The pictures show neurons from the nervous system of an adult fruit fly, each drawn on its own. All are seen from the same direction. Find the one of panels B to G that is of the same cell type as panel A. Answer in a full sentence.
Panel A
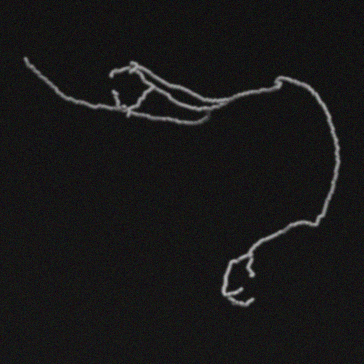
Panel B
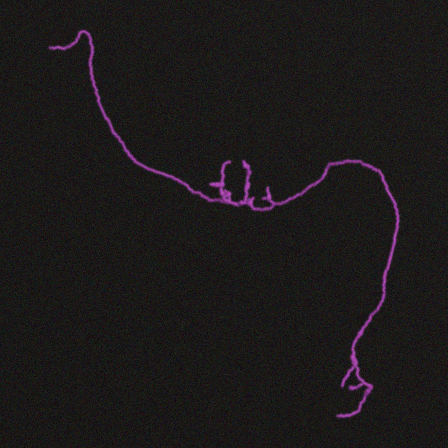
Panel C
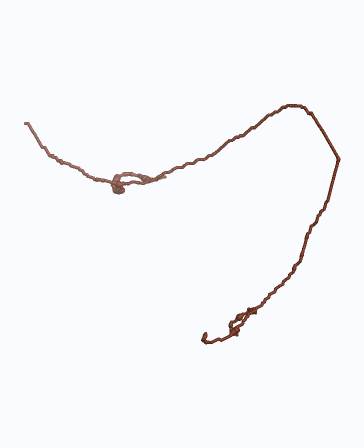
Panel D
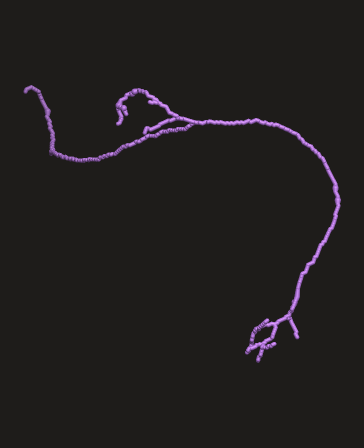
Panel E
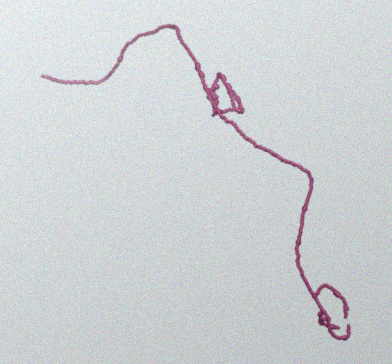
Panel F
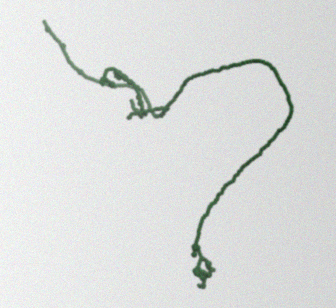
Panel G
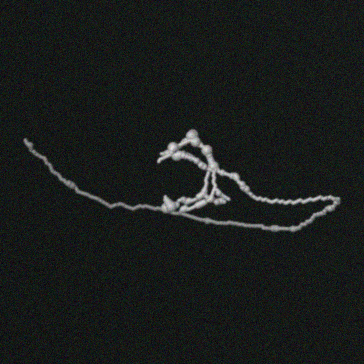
Panel G is of the same cell type.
